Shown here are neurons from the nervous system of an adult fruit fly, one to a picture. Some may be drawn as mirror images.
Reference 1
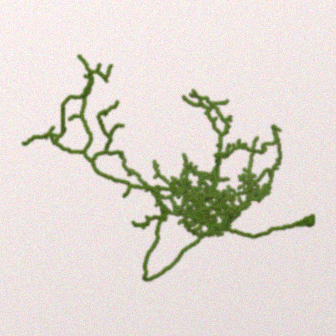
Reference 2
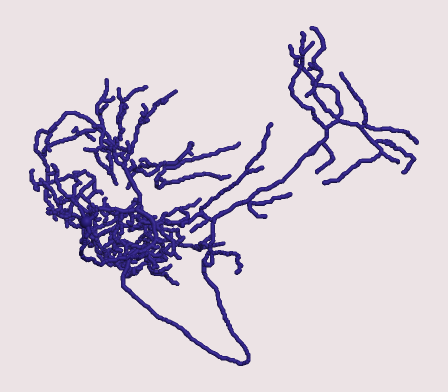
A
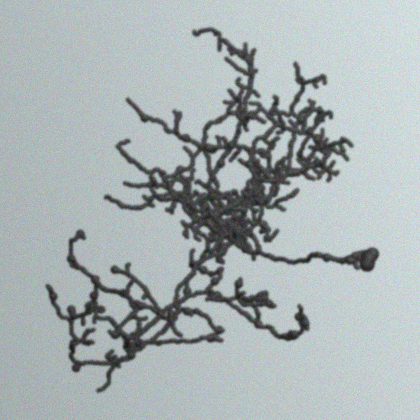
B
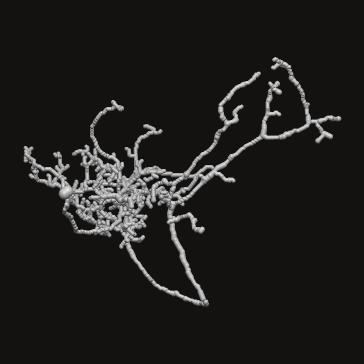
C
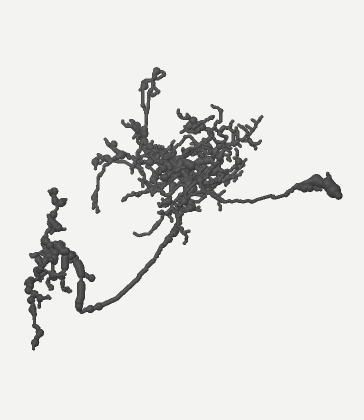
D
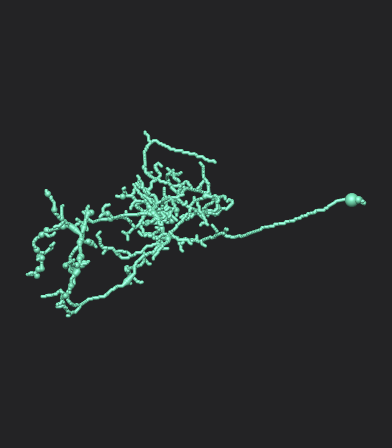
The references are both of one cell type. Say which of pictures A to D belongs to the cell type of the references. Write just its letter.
B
